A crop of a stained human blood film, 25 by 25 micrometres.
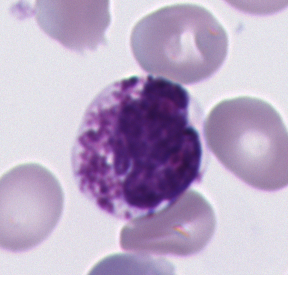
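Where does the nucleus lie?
Toward the right side of the cell, with no nucleoli visible.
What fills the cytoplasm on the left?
Coarse dark purple granules, crowded together.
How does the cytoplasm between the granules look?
Very pale, almost colourless.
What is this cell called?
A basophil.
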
